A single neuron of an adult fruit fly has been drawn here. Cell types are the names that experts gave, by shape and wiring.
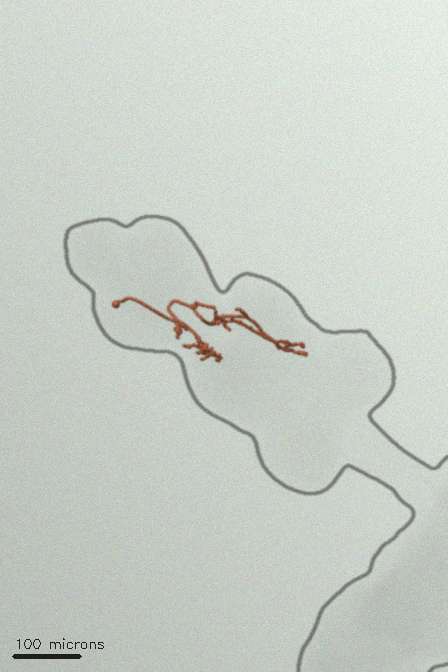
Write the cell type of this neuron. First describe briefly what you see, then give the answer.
The cell body can be seen on the left of the picture. By the scale bar it is about 300 microns wide in this view. This is a nerve-cord intrinsic neuron. It is of cell type IN06A072.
